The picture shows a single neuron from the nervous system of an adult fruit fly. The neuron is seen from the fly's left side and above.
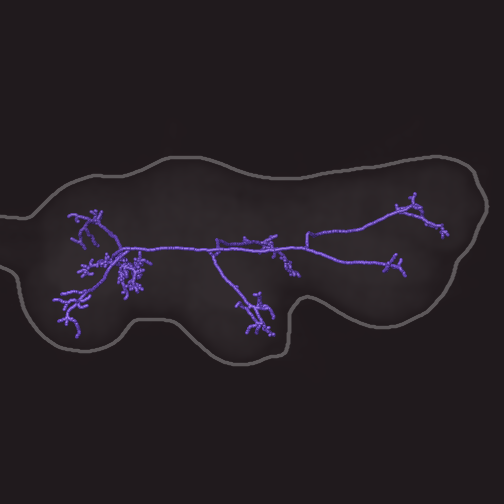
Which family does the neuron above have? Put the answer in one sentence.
The family is hemilineage 06B.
